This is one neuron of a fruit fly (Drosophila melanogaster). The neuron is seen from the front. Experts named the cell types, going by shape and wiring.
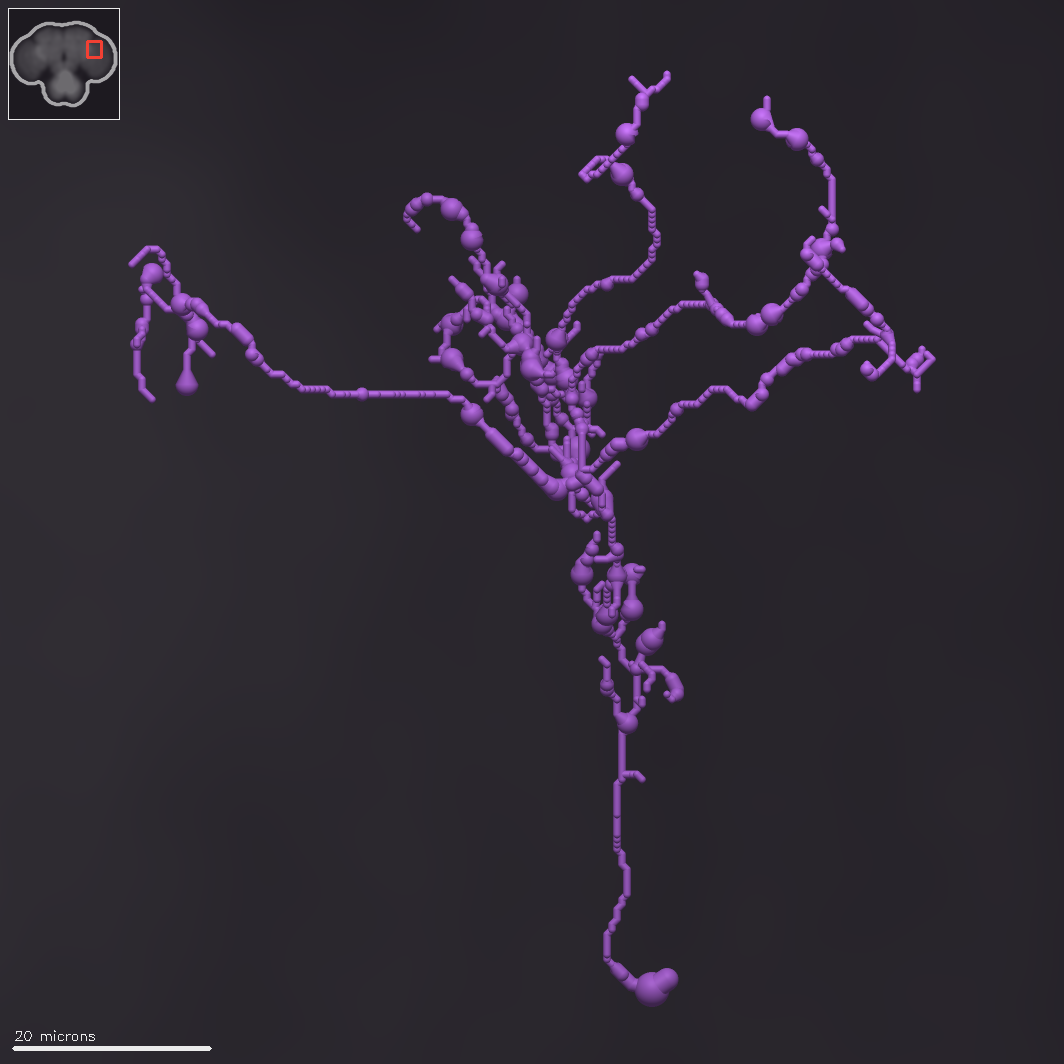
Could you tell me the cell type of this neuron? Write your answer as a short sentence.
The cell type is Y12.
